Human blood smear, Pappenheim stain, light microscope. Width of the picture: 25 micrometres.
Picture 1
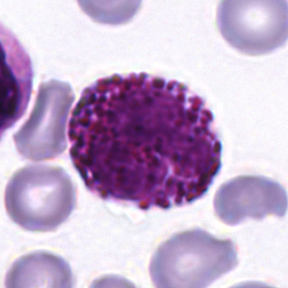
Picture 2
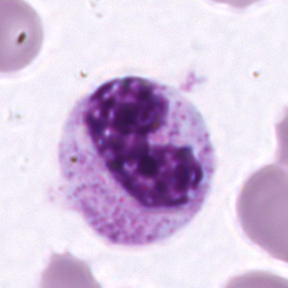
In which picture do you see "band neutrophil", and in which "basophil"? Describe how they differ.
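You've got the basophil in picture 1 and the band neutrophil in picture 2. In the basophil, coarse, dark purple granules fill the whole cell, packed densely right out to its margin, with almost no granule-free cytoplasm to be seen. They also lie over the nucleus, so you can't make out its shape.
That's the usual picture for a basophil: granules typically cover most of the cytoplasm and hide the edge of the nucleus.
Its surface has no projections, and part of another nucleated cell sits at the left edge of the picture. The band neutrophil is quite different: its cytoplasm is pale pinkish-lilac, with fine pinkish-red granules scattered through it and no vacuoles. Its chromatin is dark purple and coarsely clumped.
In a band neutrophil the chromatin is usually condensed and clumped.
It's about 14 micrometres across, and no red cell touches it.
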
